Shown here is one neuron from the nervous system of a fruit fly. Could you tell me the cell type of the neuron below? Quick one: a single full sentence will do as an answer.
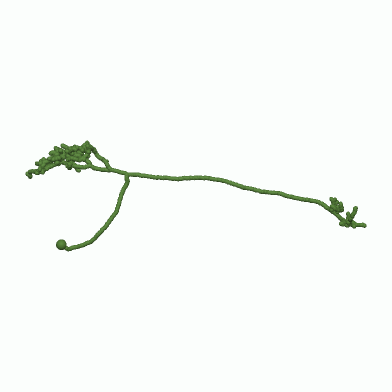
The cell type CB0743 is the type of this neuron.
